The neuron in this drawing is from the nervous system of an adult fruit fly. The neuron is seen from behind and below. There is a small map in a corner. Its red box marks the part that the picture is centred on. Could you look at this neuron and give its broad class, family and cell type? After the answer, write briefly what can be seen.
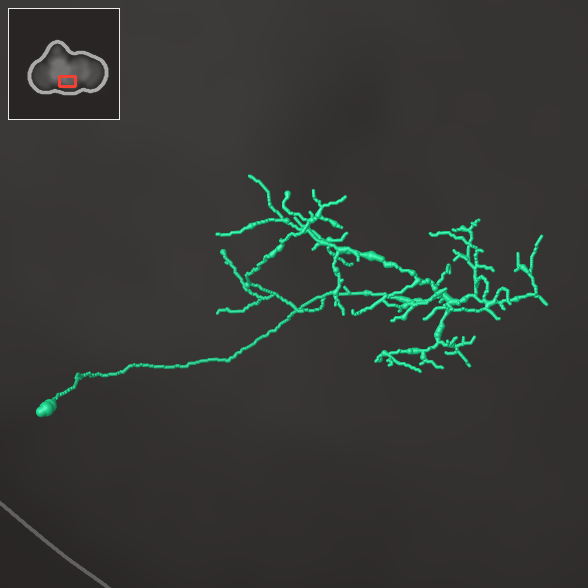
This is a nerve-cord intrinsic neuron. Its family is hemilineage 14A. It is of cell type IN14A056. The picture shows dozens of branch ends. As drawn here it is wider than it is tall.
